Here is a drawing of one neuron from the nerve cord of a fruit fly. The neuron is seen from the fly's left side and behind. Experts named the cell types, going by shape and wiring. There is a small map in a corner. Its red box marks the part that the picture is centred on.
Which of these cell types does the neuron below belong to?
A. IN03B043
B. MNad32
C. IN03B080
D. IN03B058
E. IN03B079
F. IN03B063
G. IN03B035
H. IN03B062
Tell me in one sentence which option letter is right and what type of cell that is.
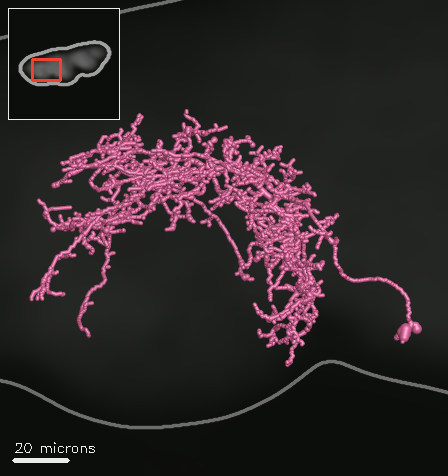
The neuron is typed IN03B035, per option G.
